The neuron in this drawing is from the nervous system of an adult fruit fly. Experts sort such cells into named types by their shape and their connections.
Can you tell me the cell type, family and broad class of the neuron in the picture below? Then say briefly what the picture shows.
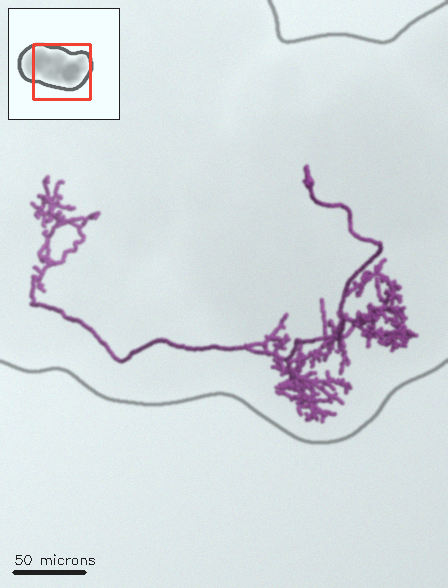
Its cell type is AN09B060. The family is hemilineage 09B. Its broad class is ascending neuron. By the scale bar it is about 300 microns wide in this view. Dozens of branch ends can be seen.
